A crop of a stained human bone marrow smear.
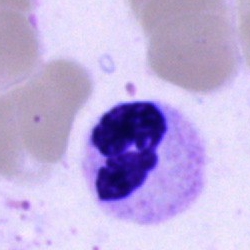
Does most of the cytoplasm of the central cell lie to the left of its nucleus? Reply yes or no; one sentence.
No, the nucleus is not toward the right; it lies toward the left.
